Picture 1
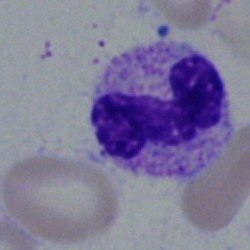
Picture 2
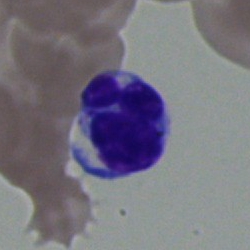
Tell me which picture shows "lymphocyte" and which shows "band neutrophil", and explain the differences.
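Picture 1: band neutrophil. Picture 2: lymphocyte. Picture 1 nucleus: one elongated, curved band, turning upward at its right end.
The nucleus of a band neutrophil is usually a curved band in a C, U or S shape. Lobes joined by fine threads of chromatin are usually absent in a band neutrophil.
Picture 2 nucleus: fills most of the cell; outline irregular and lumpy, with a cleft near the top.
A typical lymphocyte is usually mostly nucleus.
Chromatin: picture 1 dark purple, coarsely clumped; picture 2 dense, dark purple.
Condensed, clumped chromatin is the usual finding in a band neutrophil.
Picture 2 cytoplasm: scant, blue, widest at the lower left, no distinct granules.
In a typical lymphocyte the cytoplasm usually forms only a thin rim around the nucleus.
Picture 1 otherwise: round outline, smooth edge; no nucleoli; no vacuoles in the cytoplasm.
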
